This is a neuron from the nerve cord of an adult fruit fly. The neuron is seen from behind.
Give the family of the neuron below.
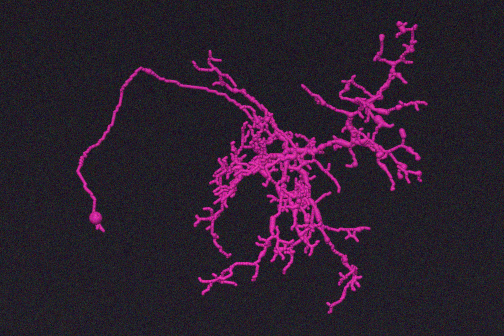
hemilineage 12B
